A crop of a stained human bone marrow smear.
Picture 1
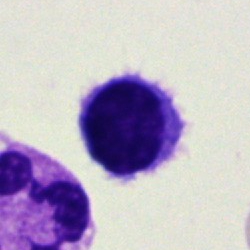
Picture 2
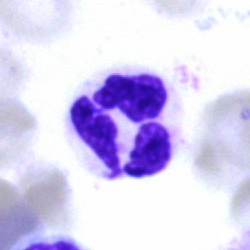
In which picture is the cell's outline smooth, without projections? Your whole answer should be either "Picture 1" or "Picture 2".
Picture 2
